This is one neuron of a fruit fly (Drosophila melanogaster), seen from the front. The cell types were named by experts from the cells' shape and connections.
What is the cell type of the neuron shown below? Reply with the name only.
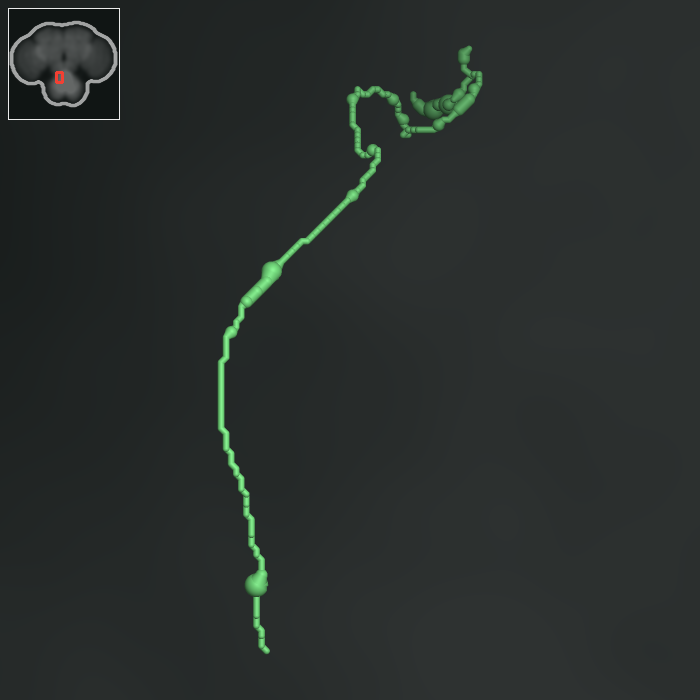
BM_InOm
